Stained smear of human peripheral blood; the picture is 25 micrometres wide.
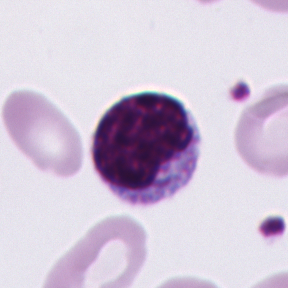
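Large granular lymphocyte, the central cell in a stained smear of peripheral blood. Its outline is round and smooth. The nucleus lies off-centre, toward the upper left of the cell, and no nucleoli are visible within it. The cytoplasm forms a crescent along the lower right side.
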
